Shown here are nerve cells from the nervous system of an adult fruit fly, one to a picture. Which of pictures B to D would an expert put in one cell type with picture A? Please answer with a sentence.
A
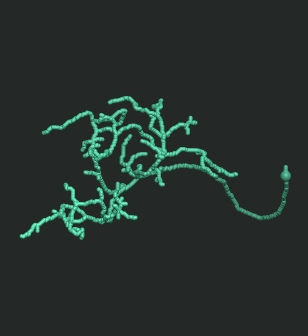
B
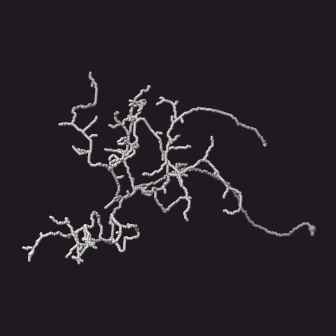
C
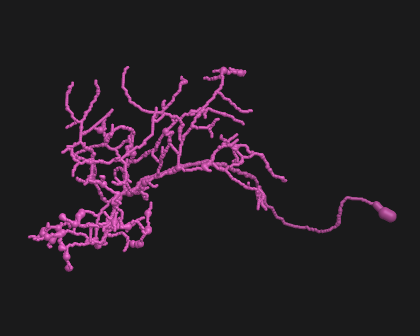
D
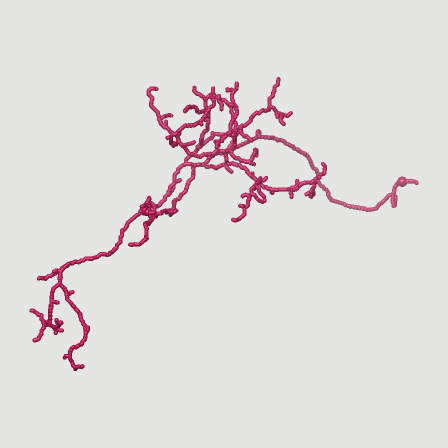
Picture B and picture C are of the same cell type.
